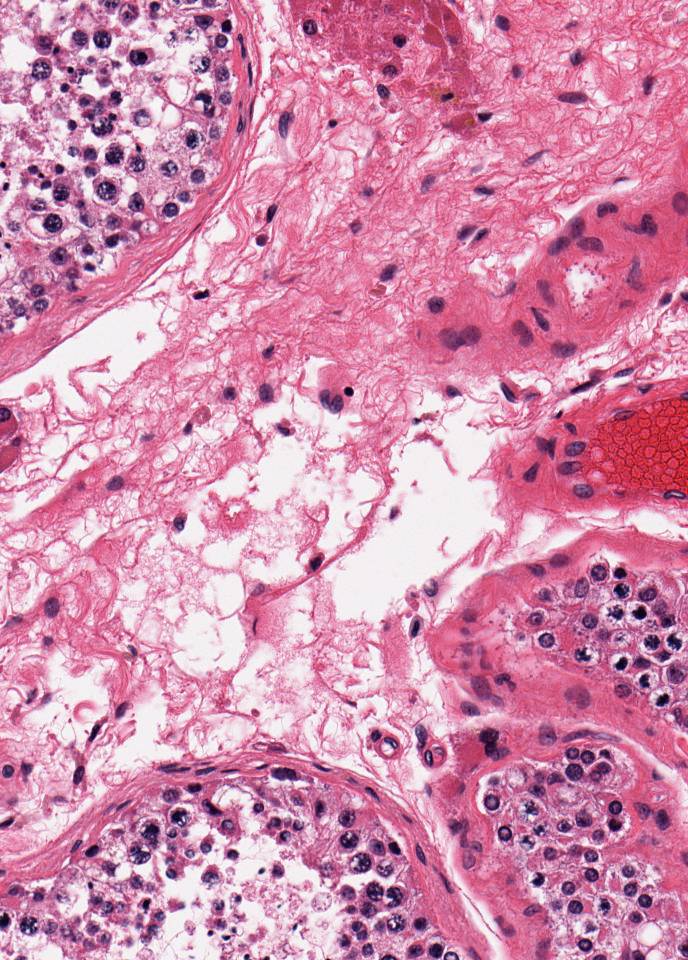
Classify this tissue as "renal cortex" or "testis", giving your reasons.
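It's testis. Rounded tubule cross-sections sit at the upper left, lower left and lower right, with stroma filling the centre between them. That stroma is loose and pale, with wispy pink fibrils separated by clear spaces and few scattered nuclei. No fat cells anywhere in the field.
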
